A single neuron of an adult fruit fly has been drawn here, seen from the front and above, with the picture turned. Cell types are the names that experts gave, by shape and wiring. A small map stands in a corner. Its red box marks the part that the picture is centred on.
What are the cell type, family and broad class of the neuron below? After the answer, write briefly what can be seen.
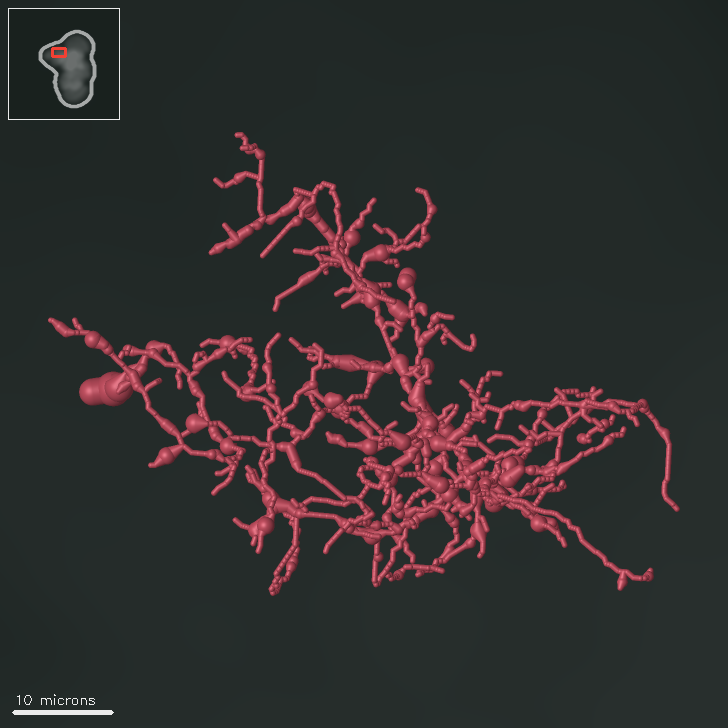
It is of cell type IN01B059_b. Its family is hemilineage 01B. It is a nerve-cord intrinsic neuron. From left to right in the picture it spans about 65 microns. Dozens of branch ends can be seen.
